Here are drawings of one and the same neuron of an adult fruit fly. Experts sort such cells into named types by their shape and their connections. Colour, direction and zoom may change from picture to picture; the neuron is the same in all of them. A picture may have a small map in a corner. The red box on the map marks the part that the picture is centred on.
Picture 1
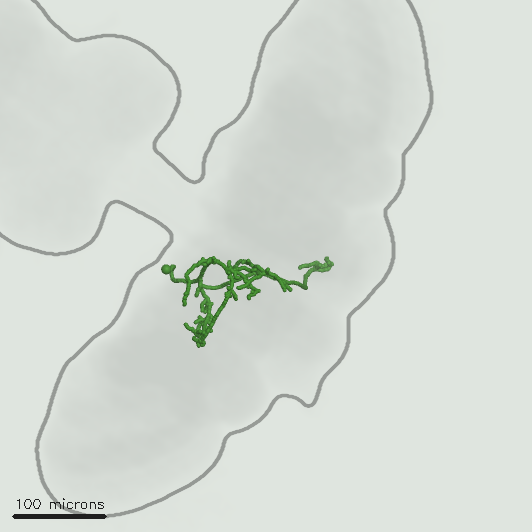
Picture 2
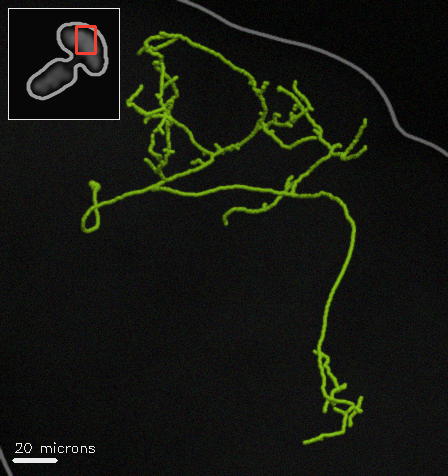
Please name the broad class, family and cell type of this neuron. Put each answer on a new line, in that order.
central-brain intrinsic neuron
hemilineage SMPpv1
SMP721m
